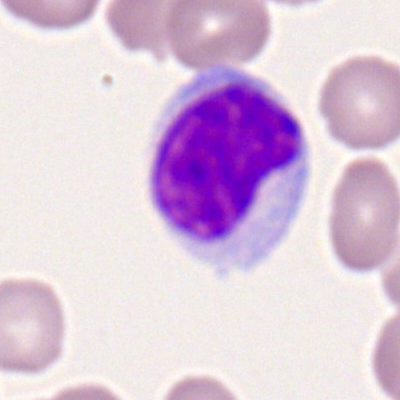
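Lymphocyte, central cell, stained blood smear. Nucleus fills most of the cell, with a shallow indentation on its lower right side. Chromatin dark purple, coarsely clumped. Cytoplasm pale blue.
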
